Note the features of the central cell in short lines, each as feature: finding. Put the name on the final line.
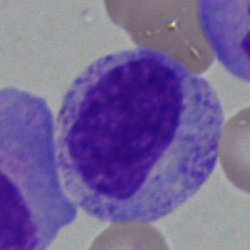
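Shape: roughly round, and the edge looks smooth
Cytoplasm: pale greyish-blue, as far as I can tell
Granules: dark purple, scattered all through the cytoplasm
Vacuoles: none clear that I can see
So, the cell: myelocyte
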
